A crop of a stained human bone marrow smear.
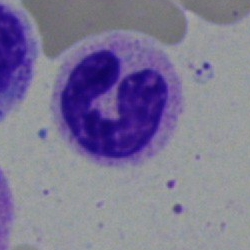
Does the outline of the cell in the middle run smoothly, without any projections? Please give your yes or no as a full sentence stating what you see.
Yes, the edge of this cell is smooth and even.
